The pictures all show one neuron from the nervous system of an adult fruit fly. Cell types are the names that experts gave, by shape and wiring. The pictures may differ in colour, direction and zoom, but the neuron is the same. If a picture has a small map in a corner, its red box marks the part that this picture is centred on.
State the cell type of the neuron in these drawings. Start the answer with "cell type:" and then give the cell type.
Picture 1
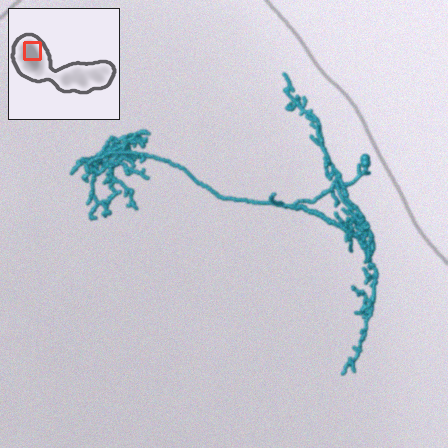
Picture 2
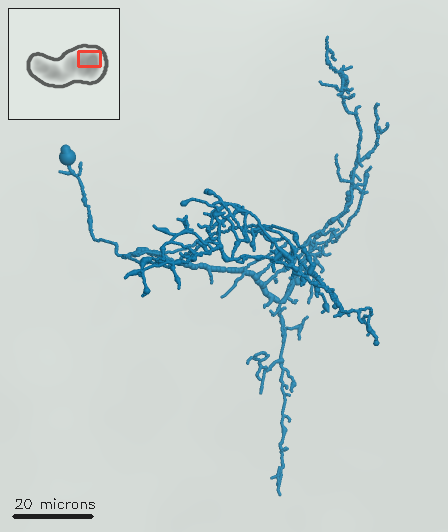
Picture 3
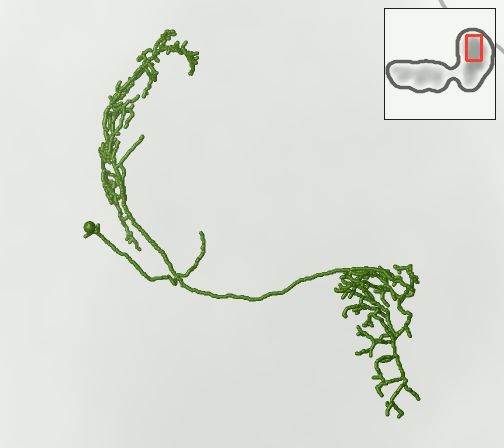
cell type: FB8B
